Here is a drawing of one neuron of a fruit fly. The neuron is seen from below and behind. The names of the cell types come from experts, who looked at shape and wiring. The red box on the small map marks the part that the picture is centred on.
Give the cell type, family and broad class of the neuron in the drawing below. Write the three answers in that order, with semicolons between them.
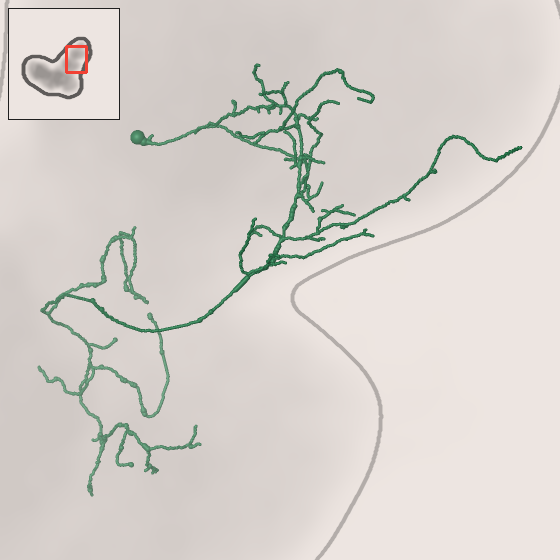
IN17A091; hemilineage 17A; nerve-cord intrinsic neuron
